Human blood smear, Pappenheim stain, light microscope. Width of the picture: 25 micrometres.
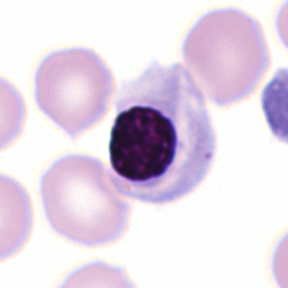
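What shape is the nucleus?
Round, with a smooth edge.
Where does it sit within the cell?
Off-centre, toward the left side.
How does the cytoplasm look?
Pale blue-grey, forming a wide area to the right of and above the nucleus.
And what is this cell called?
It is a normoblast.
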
